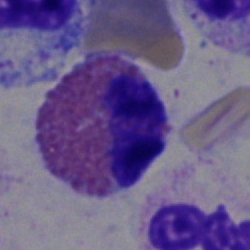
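Eosinophil: see how the nucleus lies against the right side of the cell, its chromatin dense and dark purple. Coarse reddish-pink granules pack the cytoplasm, and where they reach the edge, the cell looks slightly bumpy.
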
